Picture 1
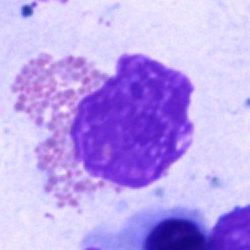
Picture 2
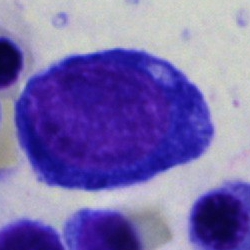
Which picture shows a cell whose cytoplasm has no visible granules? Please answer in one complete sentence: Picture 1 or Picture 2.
The cell seen in picture 2 shows no granules in its cytoplasm.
